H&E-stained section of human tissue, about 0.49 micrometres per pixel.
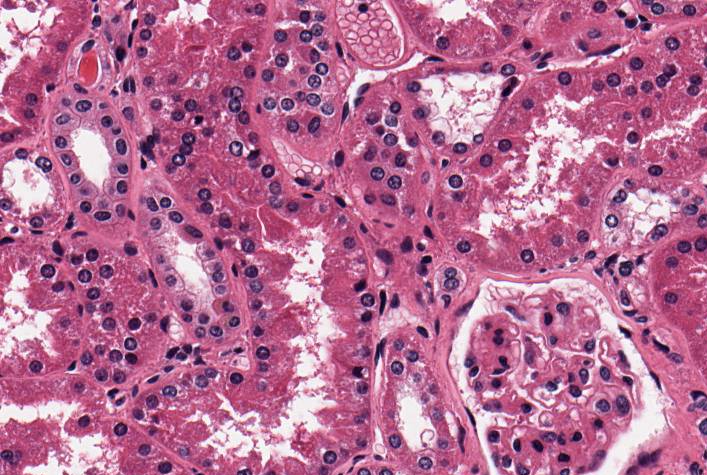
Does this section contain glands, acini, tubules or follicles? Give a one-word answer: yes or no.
Yes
